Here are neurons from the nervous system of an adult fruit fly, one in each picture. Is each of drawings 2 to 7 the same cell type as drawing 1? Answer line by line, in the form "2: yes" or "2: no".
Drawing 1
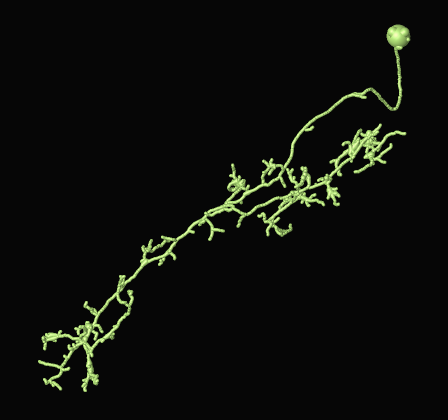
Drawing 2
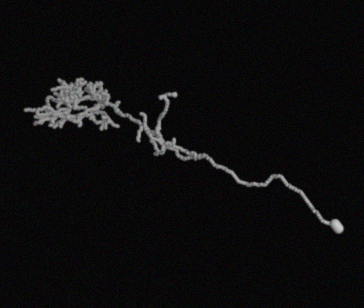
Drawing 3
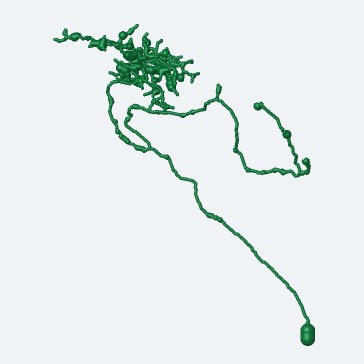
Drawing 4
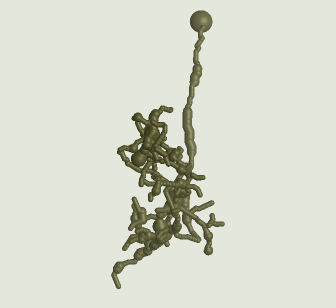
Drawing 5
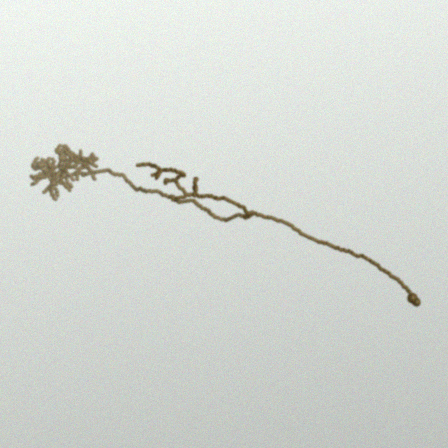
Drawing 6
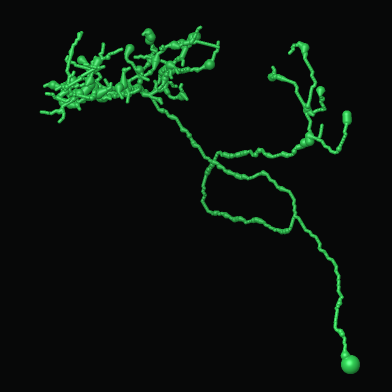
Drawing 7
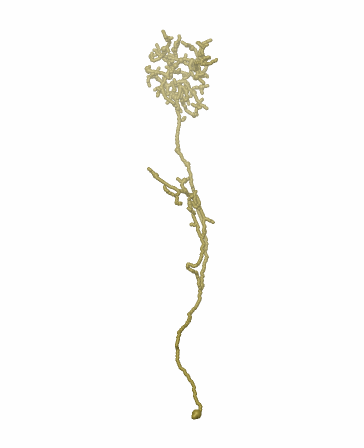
2: no
3: no
4: yes
5: no
6: no
7: no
